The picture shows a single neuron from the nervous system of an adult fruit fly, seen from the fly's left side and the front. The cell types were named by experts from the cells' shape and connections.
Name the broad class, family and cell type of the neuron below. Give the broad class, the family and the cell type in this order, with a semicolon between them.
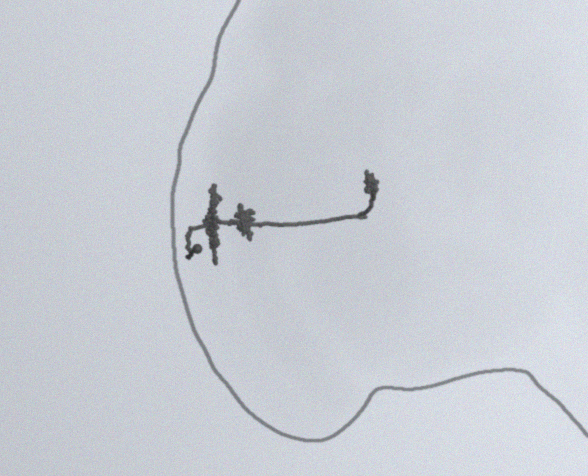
optic-lobe intrinsic neuron; Tm; Tm16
